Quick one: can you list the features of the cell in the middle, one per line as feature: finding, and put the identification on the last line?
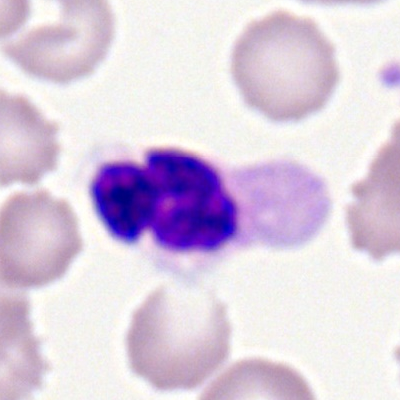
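Nuclear edge: a shallow notch at the top.
Nucleoli: none visible.
Left side of nucleus: a thin, nearly colourless rim.
Granules around nucleus: none distinct.
Name: segmented neutrophil.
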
